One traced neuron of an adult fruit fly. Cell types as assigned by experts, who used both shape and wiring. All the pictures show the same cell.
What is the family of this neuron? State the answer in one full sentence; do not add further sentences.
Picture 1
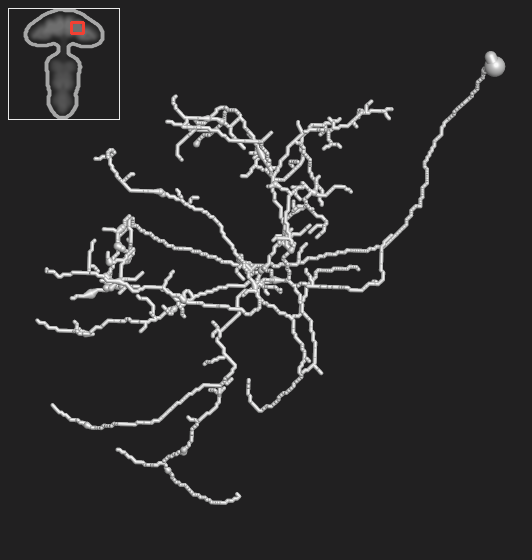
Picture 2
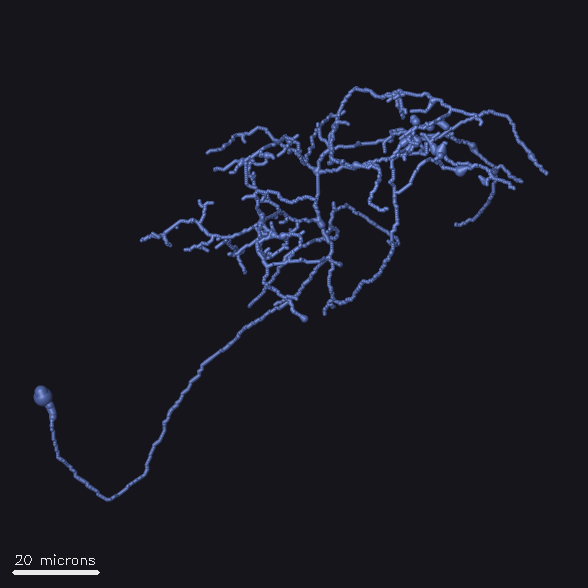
For family, the neuron is given as hemilineage SLPal3_and_SLPal4_dorsal.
